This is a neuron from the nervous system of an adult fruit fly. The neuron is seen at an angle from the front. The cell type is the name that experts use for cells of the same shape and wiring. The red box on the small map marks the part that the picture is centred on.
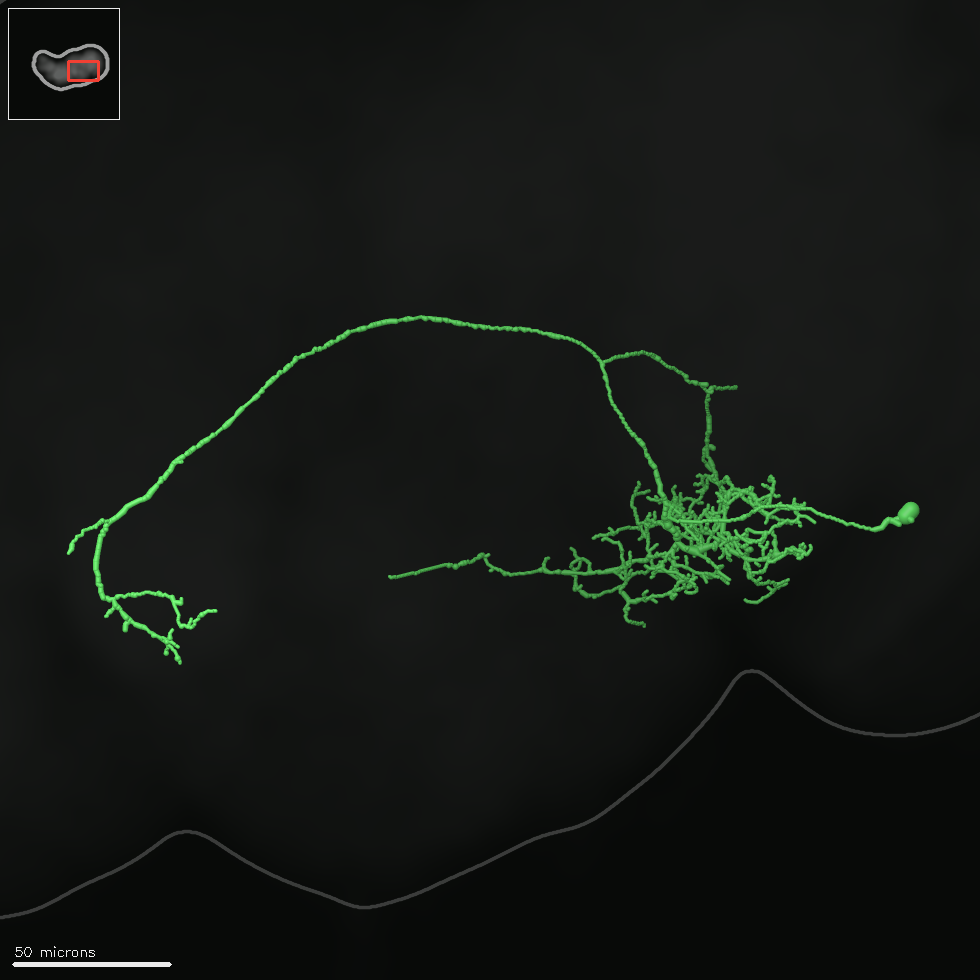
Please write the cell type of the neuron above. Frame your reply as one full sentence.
This neuron is a cell of type CB2521.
